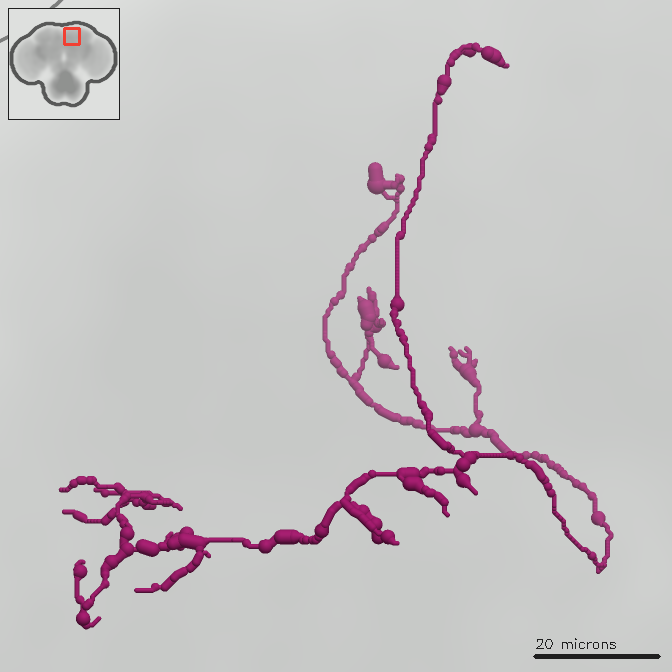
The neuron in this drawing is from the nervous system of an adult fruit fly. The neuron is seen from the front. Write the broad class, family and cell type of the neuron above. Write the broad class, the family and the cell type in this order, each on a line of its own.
central-brain intrinsic neuron
class Kenyon Cell
KCa'b'-ap1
